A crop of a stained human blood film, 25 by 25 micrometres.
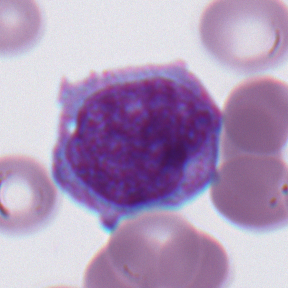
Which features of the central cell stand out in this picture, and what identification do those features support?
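Outline angular, not smoothly round; upper-left border ragged, with small irregular projections. Nucleus fills most of the cell, leaving a moderate cytoplasmic rim. Chromatin finely mottled, not in coarse dense blocks. Cell: atypical promyelocyte.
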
